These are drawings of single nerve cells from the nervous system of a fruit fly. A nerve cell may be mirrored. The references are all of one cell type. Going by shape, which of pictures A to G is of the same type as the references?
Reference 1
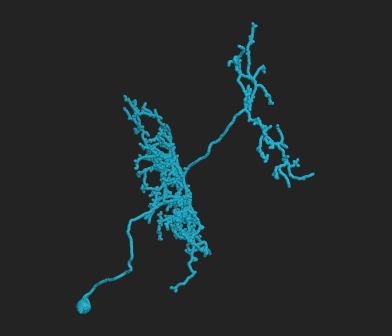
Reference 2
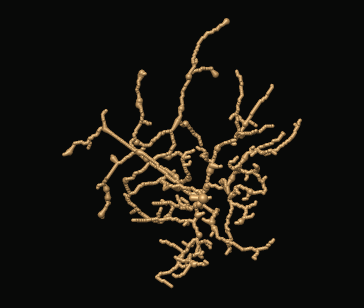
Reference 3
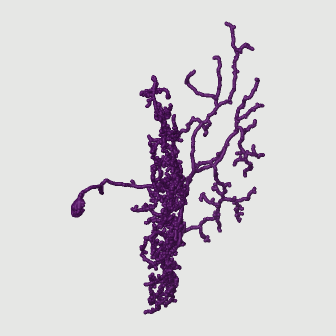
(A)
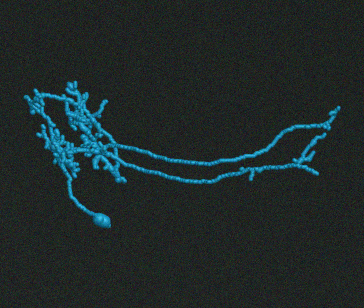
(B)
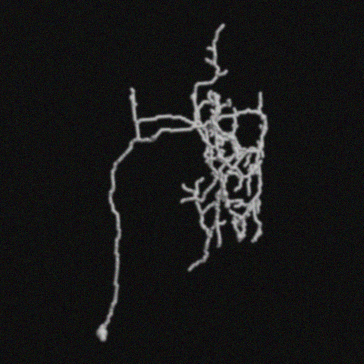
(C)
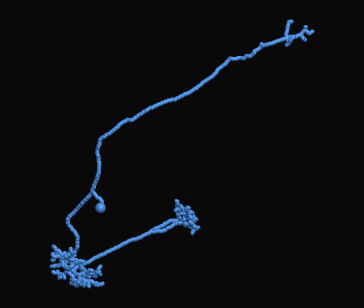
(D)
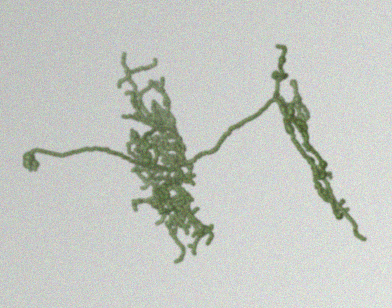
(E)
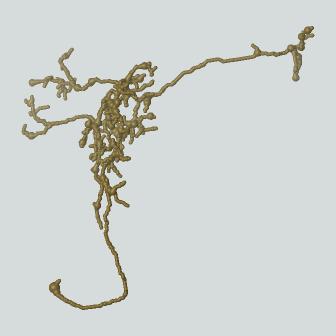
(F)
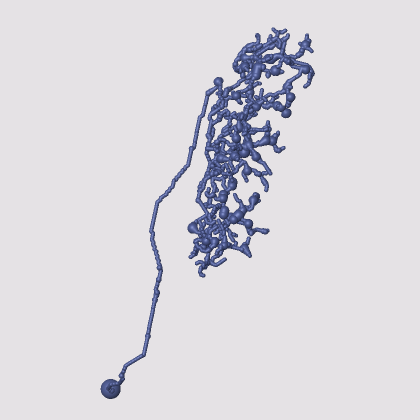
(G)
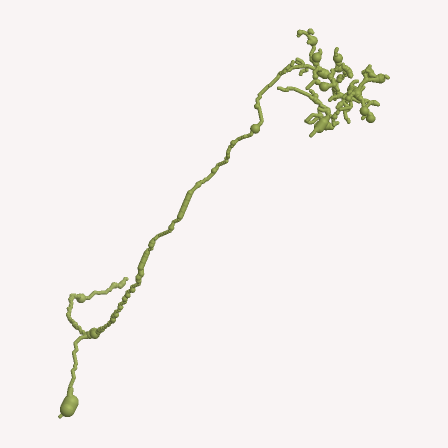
Picture D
